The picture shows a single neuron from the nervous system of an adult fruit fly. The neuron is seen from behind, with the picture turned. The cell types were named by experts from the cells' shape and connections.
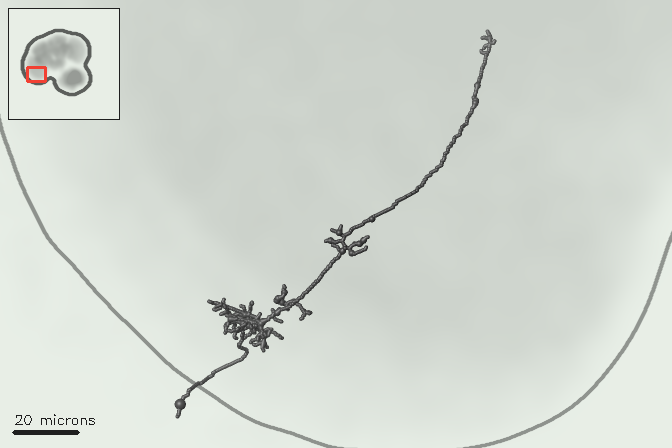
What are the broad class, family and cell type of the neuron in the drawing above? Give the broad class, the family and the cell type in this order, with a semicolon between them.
optic-lobe intrinsic neuron; Tm; Tm4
